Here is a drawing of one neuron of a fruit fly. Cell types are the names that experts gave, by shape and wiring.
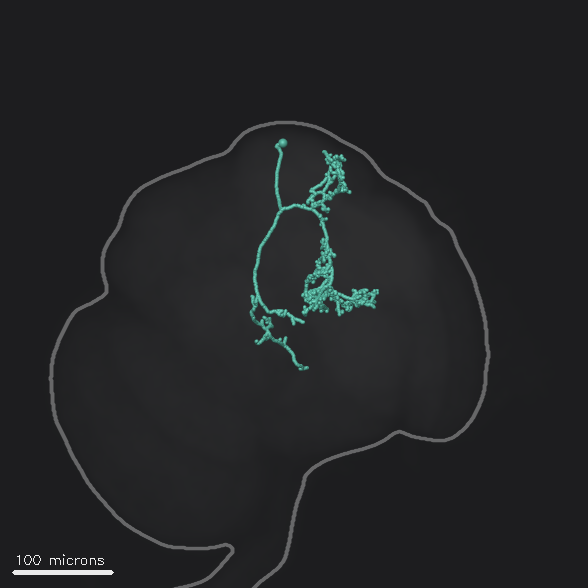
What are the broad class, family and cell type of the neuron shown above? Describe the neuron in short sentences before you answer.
The cell body is at the top of the picture. By the scale bar it is about 250 microns tall in this view. Its broad class is central-brain intrinsic neuron. Its family is hemilineage SMPad2. It is of cell type VES200m.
